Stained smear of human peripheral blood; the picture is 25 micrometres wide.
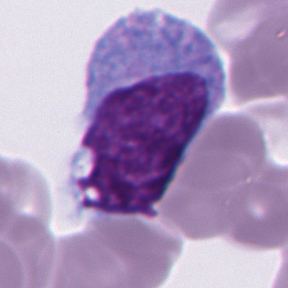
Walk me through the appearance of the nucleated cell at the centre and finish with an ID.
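Chromatin dense, dark purple. Broad cap of pale blue-grey cytoplasm above the nucleus, fine speckled texture. Small clear vacuoles at lower left edge of nucleus. Cell: monocyte.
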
